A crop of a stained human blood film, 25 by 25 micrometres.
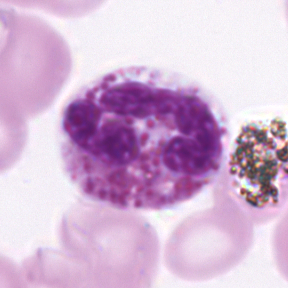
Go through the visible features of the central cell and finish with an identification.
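Outline smooth and round. Nucleus split into more than two separate lobes. Chromatin dark purple, densely condensed. No nucleoli visible. Cell: eosinophil.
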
